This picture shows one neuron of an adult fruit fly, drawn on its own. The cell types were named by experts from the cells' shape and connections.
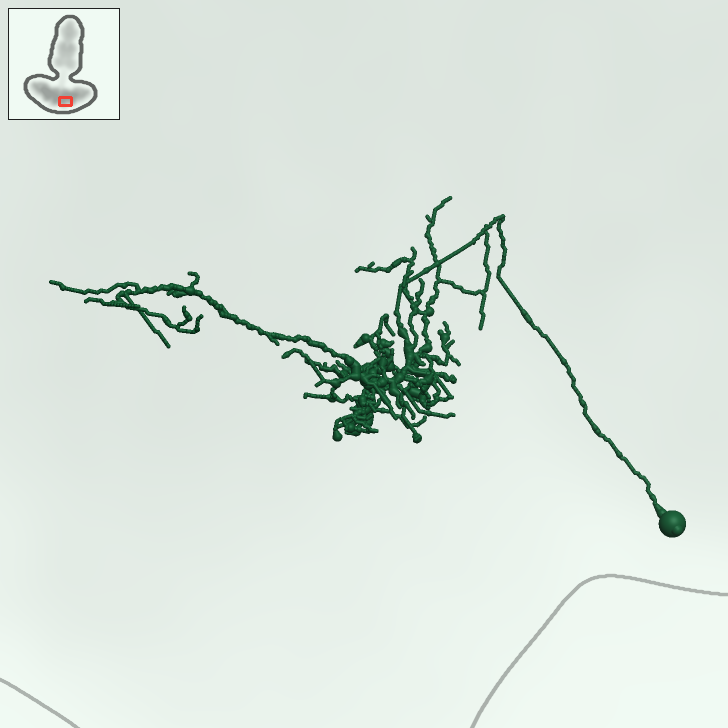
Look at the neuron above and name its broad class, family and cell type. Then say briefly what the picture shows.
It is a central-brain intrinsic neuron. The family is hemilineage LALa1_anterior. Its cell type is LAL050. It lies in the brain. Its cell body lies at the lower right of the picture. The picture shows dozens of branch ends.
